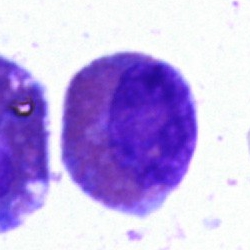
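Eosinophil, the cell at the centre of this marrow smear. See how the nucleus sits toward the right, while the cytoplasm forms a broad crescent on the left. That cytoplasm is purple with a pinkish tinge, and the surface shows no projections.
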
